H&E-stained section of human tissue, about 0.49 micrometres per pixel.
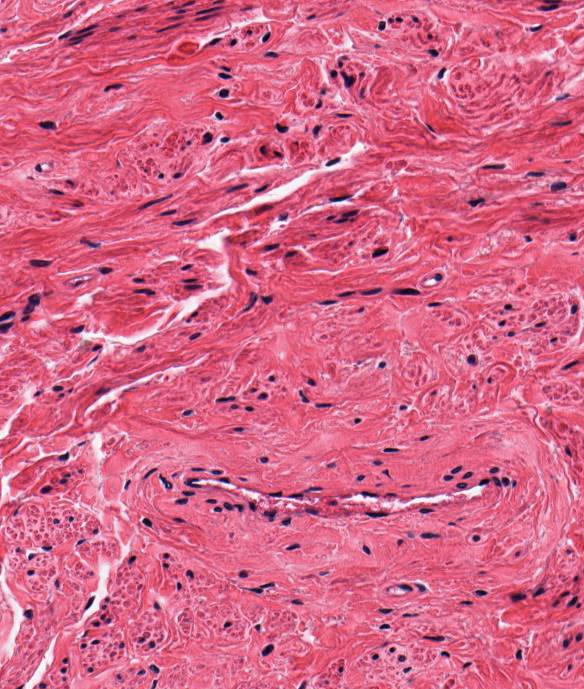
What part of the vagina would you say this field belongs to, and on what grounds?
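Smooth muscle, by my reading. Its bundles interlace in several directions, some cut lengthwise and some across.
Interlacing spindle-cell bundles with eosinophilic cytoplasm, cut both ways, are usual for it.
At the lower left, a bundle cut across shows small round nuclei within pink cytoplasm.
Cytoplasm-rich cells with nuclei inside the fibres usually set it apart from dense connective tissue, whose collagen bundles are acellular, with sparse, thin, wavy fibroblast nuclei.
A small vessel in the lower centre has a narrow, horizontal, slit-like lumen wrapped by concentric spindle cells; I find no fat cells.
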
